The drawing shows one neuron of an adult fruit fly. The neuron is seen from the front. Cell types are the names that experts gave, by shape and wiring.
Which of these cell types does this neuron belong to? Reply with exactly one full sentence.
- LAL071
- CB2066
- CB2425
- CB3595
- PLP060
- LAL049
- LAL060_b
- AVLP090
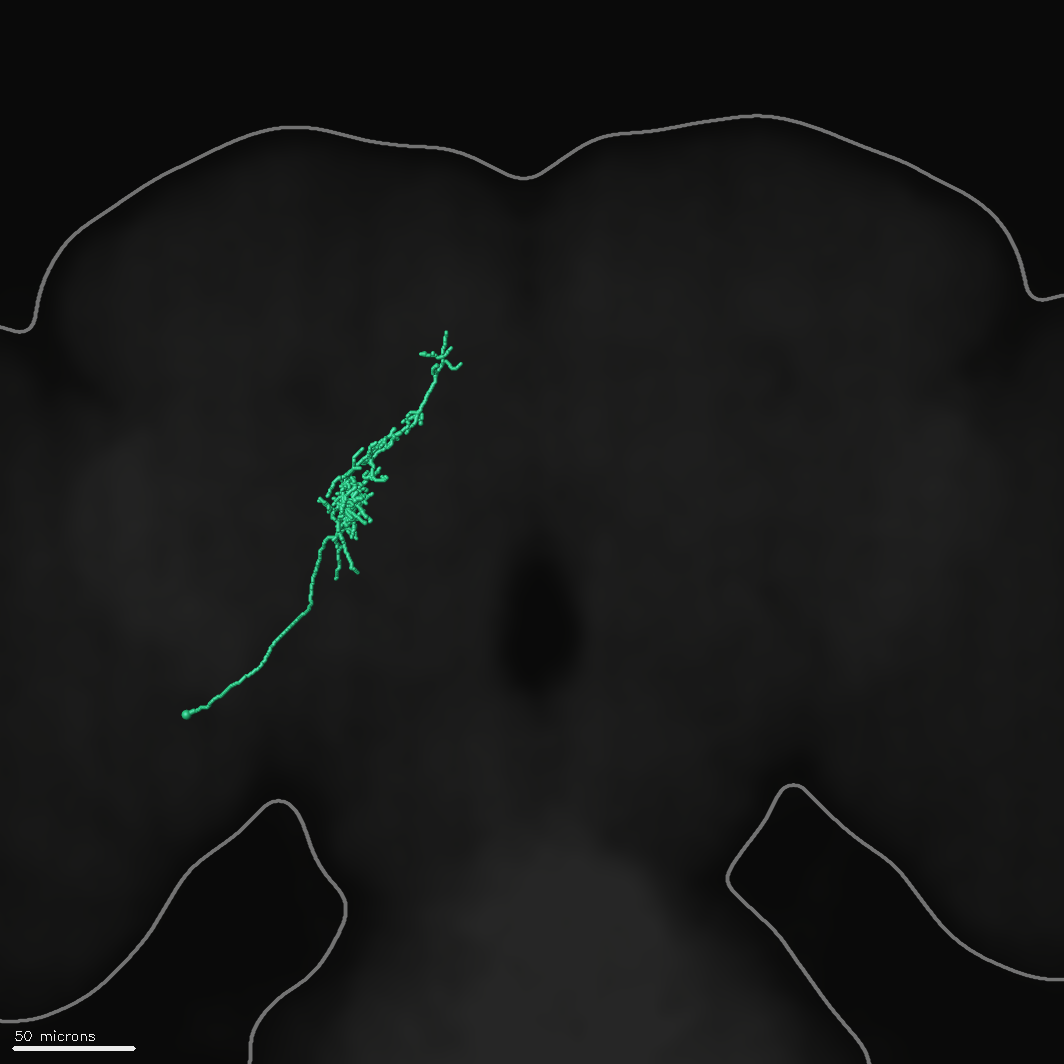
In terms of cell type, the neuron is CB2066.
